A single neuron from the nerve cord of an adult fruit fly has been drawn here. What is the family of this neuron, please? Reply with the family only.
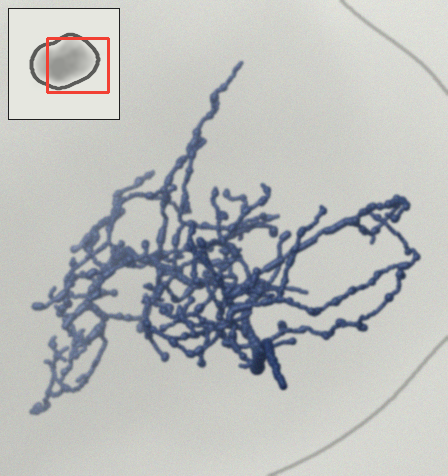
hemilineage WEDd1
